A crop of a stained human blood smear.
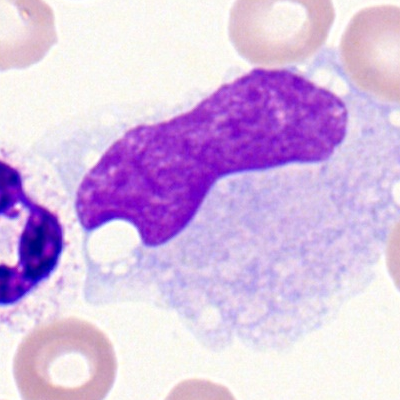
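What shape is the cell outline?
Irregular rather than smoothly round.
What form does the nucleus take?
Elongated and curved, lying across the upper part of the cell.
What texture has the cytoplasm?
Faintly granular, like ground glass, without coarse dark granules.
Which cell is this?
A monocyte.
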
